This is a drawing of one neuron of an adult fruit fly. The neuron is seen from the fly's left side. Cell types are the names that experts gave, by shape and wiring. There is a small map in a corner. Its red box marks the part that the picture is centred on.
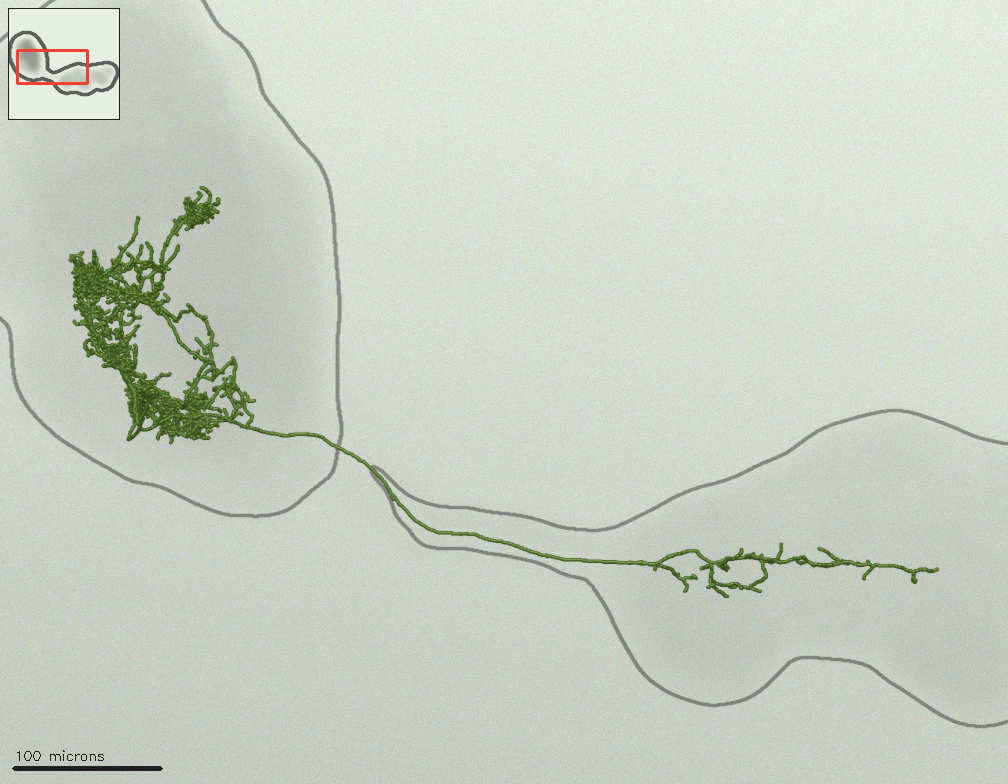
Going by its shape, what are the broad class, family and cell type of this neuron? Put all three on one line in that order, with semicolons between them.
descending neuron; DNge; DNge054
